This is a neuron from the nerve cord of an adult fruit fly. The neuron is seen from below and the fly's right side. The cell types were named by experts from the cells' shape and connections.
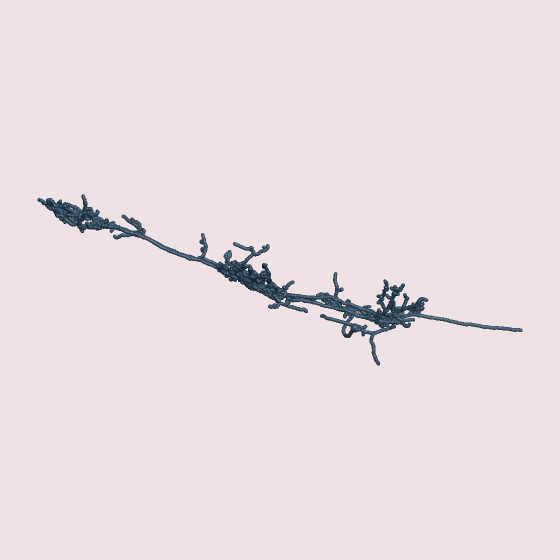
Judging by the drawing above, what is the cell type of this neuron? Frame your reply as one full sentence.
The cell type given to this neuron is AN05B024.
